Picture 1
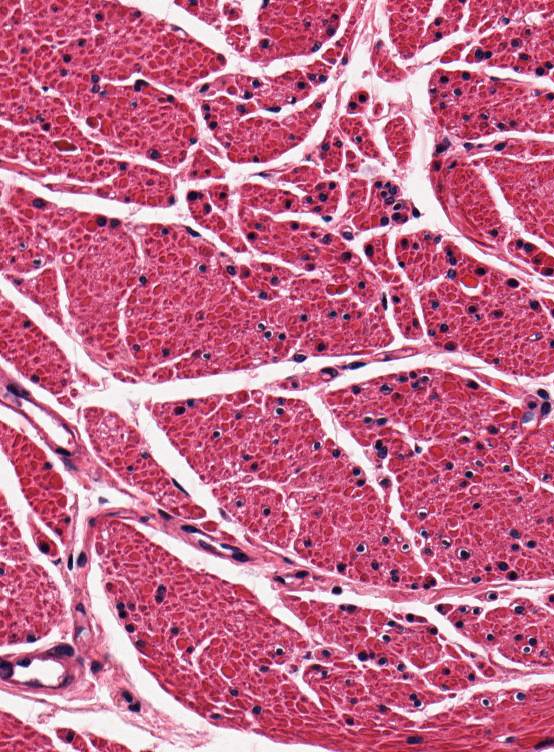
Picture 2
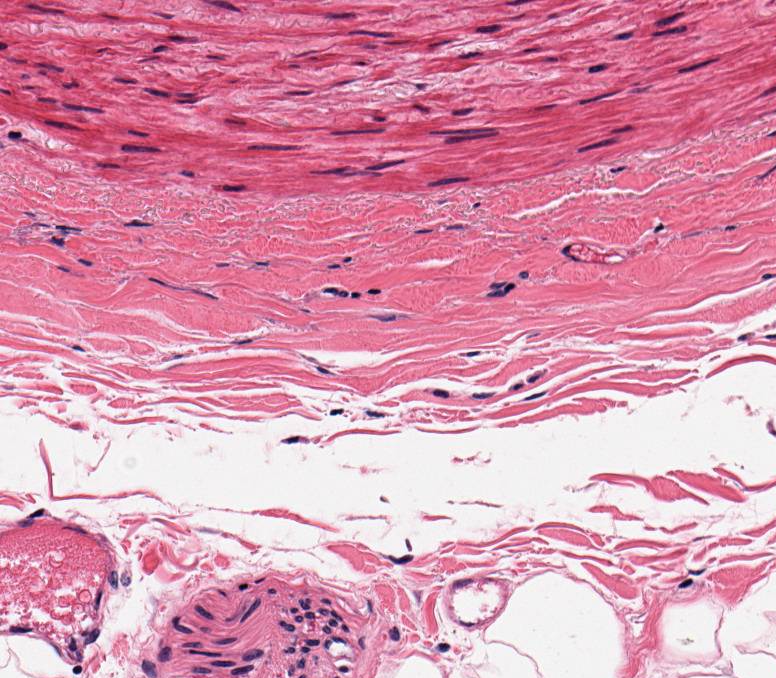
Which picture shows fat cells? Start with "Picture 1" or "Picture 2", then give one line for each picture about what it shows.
Picture 2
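Picture 1: No epithelium, glands or fat cells are present anywhere in the field.
Picture 2: Adipocytes with large empty clear spaces lie at the bottom right of the field.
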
